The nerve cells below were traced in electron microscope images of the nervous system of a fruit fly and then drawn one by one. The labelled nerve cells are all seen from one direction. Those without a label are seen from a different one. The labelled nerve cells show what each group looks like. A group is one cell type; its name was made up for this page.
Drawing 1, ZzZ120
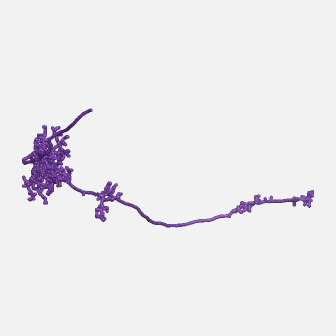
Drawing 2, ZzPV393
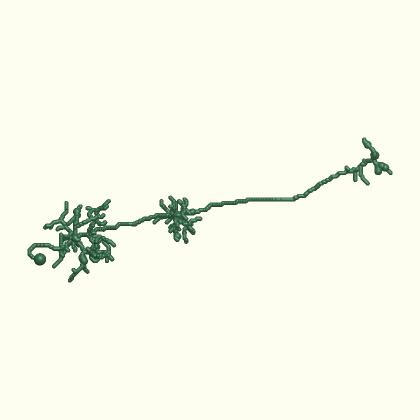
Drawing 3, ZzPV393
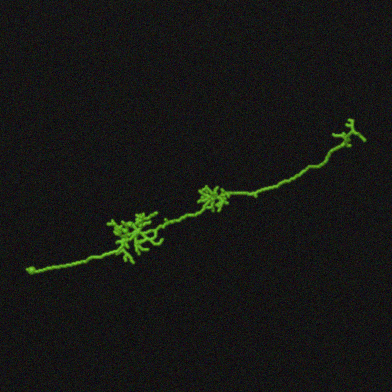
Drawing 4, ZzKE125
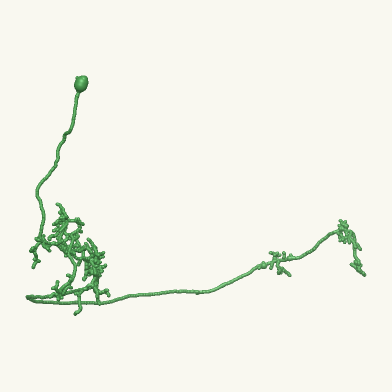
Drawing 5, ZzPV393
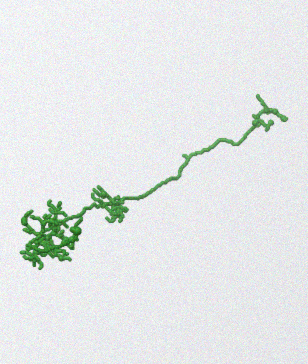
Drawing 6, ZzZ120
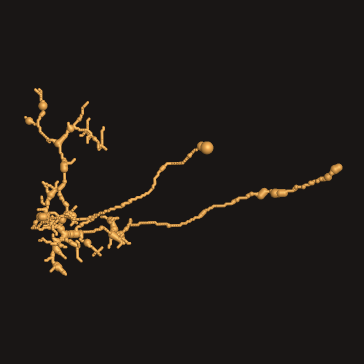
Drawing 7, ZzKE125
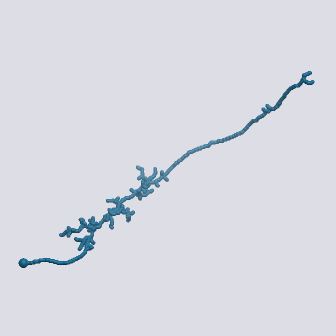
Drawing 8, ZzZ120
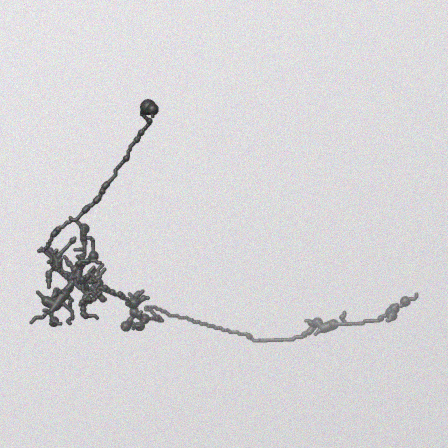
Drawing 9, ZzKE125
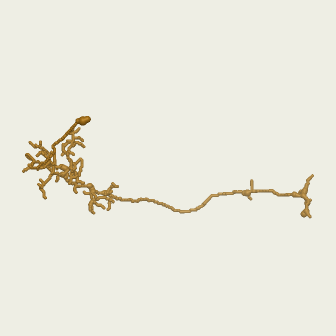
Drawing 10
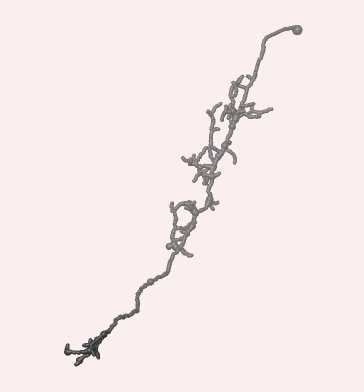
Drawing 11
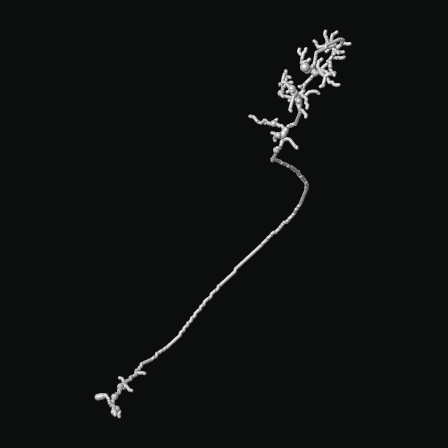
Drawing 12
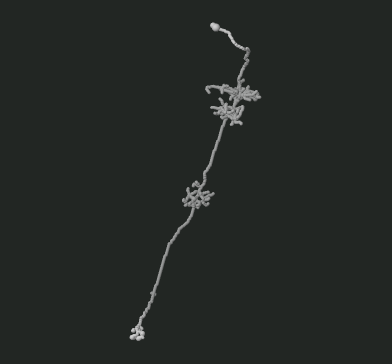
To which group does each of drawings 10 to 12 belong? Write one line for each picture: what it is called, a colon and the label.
10: ZzKE125
11: ZzKE125
12: ZzPV393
